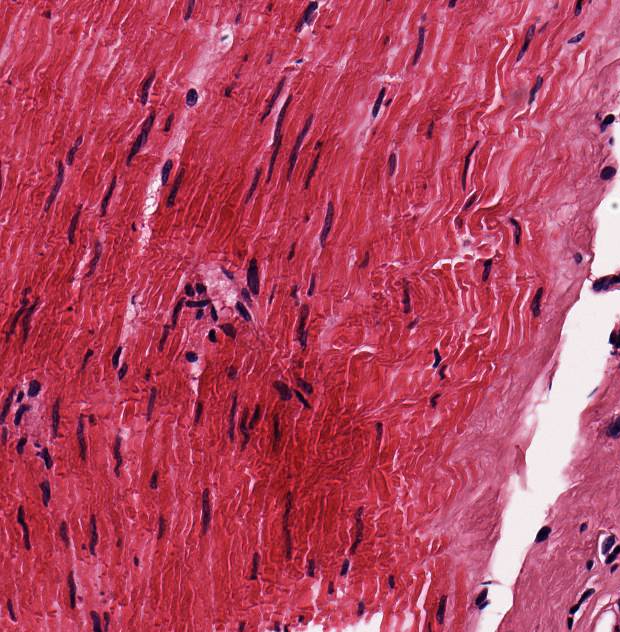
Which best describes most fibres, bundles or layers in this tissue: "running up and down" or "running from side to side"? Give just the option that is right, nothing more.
Running up and down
